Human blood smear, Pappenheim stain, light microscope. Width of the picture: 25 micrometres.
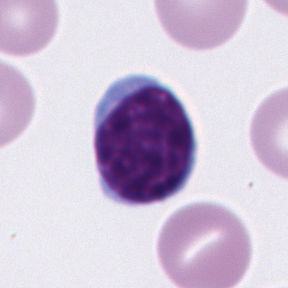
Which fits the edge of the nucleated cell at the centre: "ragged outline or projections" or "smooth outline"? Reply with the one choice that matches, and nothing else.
Smooth outline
